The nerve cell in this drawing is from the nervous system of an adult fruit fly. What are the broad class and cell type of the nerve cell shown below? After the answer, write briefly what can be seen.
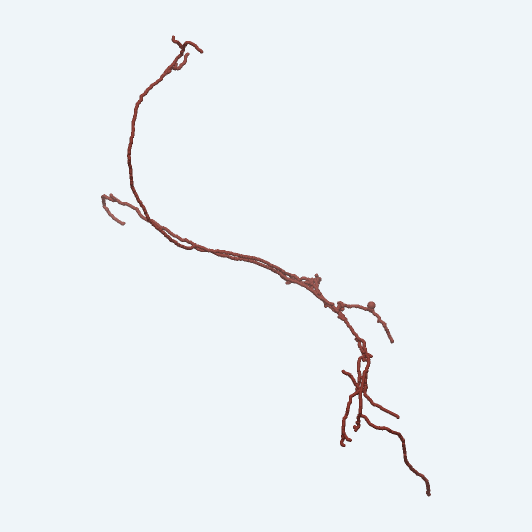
Its broad class is visual projection neuron. Its cell type is aMe5. In this view it is taller than it is wide.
